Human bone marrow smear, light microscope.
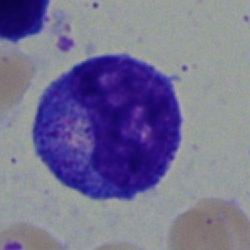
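Myelocyte, the central cell in this stained bone marrow smear. It's round with a smooth edge, and its deep blue cytoplasm is widest at the lower left. Fine reddish-purple granules sit in the cytoplasm to the left of the nucleus, and a paler area of cytoplasm lies right against the nucleus on that side.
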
